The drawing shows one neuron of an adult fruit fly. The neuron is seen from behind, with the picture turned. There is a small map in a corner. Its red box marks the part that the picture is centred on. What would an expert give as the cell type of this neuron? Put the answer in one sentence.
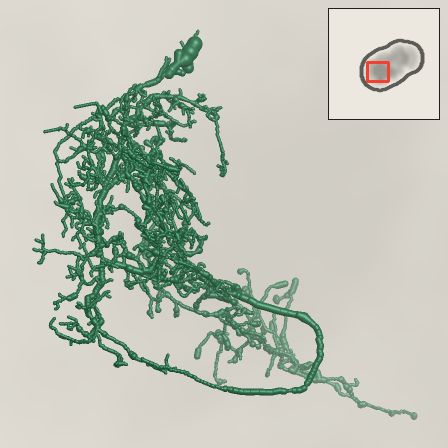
The cell type is IN17A011.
